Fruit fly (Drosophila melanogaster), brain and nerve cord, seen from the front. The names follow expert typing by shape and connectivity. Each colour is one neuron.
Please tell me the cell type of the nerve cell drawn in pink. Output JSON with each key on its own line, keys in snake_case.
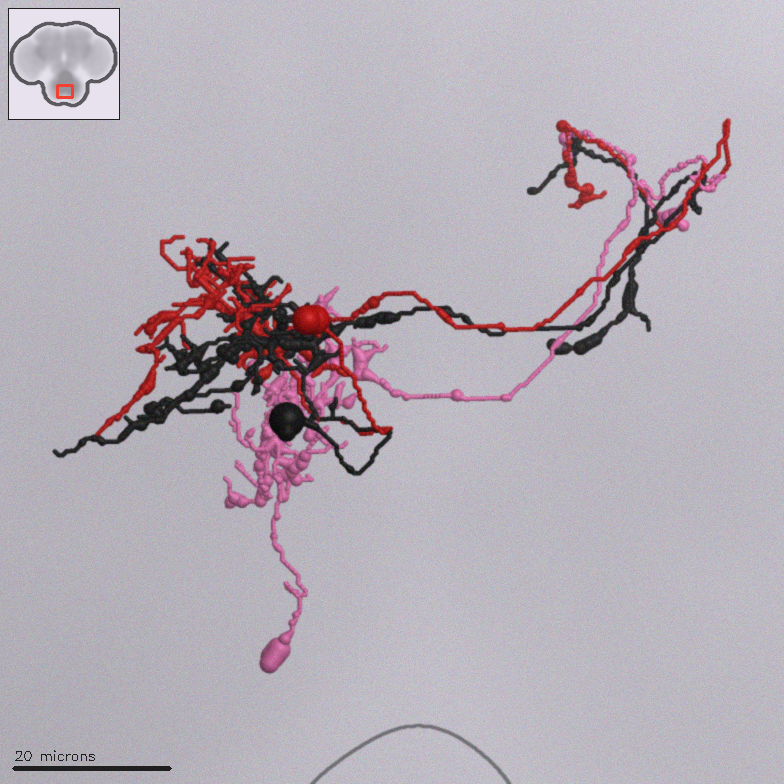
{
 "cell_type": "IN10B054"
}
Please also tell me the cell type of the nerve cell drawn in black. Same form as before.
{
 "cell_type": "IN10B044"
}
